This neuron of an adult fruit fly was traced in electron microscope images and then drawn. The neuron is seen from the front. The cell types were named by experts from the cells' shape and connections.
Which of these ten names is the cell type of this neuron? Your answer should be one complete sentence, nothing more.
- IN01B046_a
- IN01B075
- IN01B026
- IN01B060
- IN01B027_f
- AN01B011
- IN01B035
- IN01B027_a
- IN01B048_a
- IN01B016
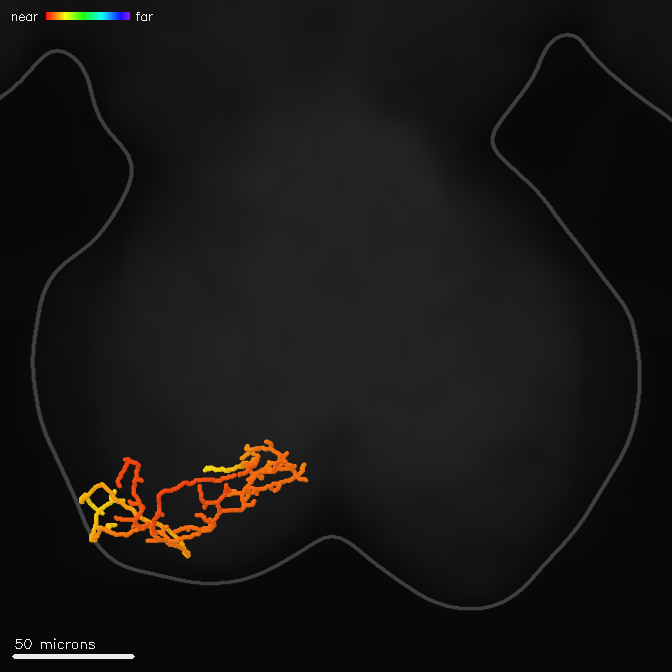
The cell type of the neuron here is IN01B035.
